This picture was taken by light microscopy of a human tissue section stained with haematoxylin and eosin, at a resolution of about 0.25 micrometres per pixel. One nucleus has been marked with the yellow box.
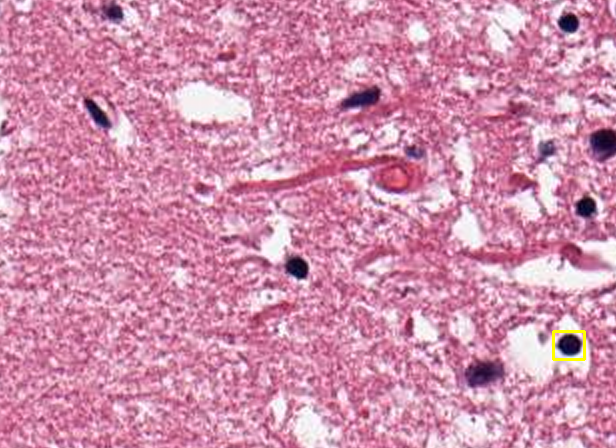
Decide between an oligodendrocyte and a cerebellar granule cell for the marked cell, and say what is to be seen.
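The marked cell is an oligodendrocyte. The nucleus is very dark, nearly black, and evenly dense throughout, with no internal detail visible. No pink cytoplasm is visible around the nucleus; it sits in a clear, unstained space.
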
